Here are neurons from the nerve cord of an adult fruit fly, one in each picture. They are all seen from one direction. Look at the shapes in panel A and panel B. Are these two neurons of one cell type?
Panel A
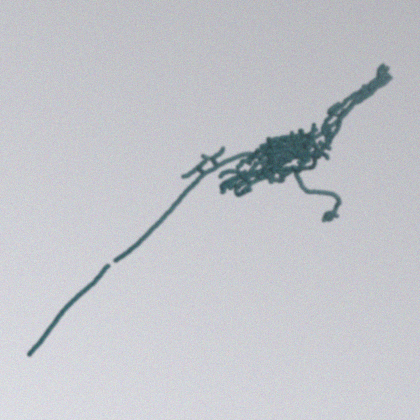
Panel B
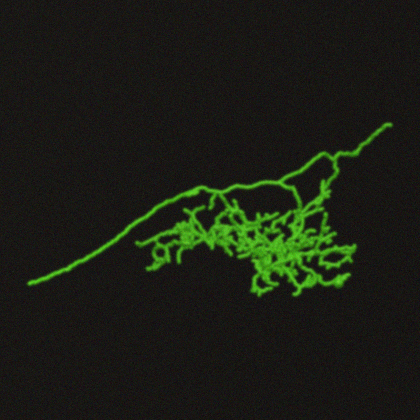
no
